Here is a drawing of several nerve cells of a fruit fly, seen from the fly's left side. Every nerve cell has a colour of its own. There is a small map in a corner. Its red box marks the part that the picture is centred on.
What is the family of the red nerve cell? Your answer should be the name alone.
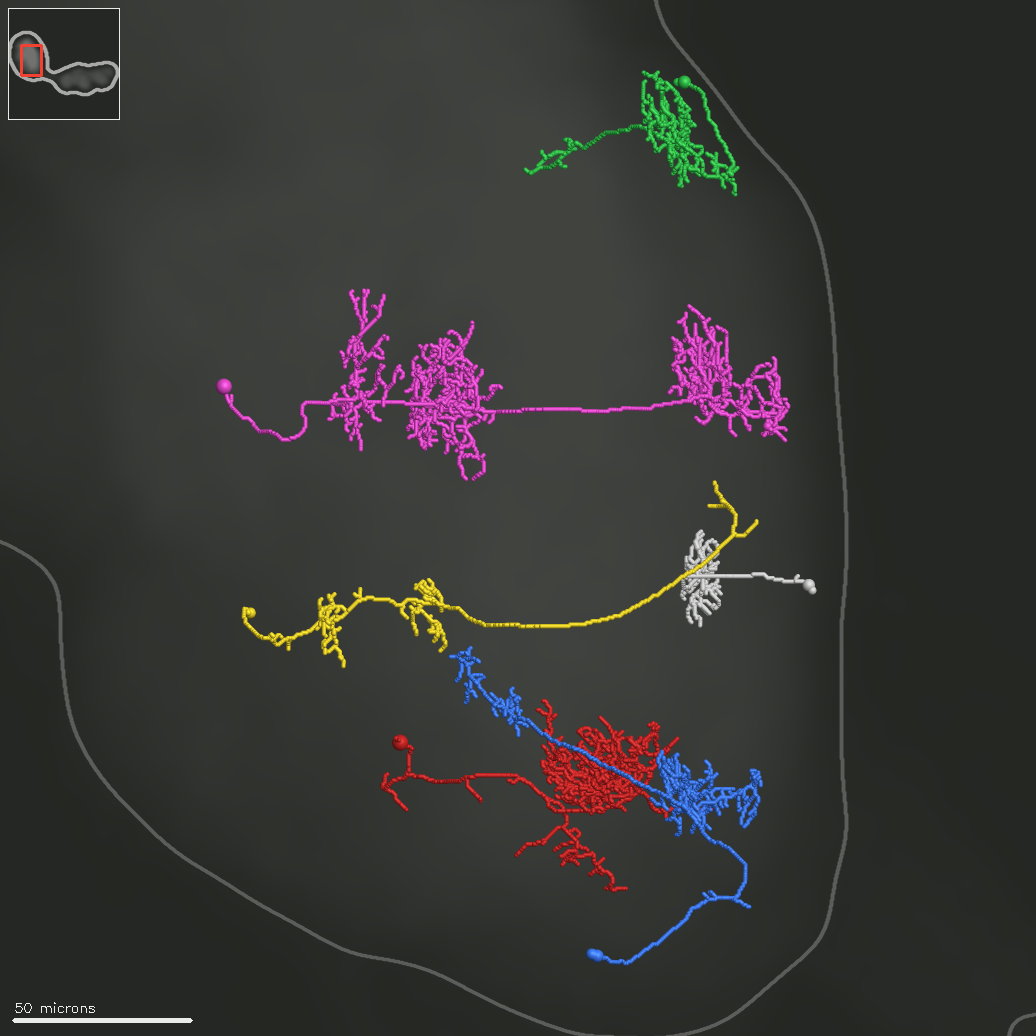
TmY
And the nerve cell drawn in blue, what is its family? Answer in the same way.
TmY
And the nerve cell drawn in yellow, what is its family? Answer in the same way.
TmY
